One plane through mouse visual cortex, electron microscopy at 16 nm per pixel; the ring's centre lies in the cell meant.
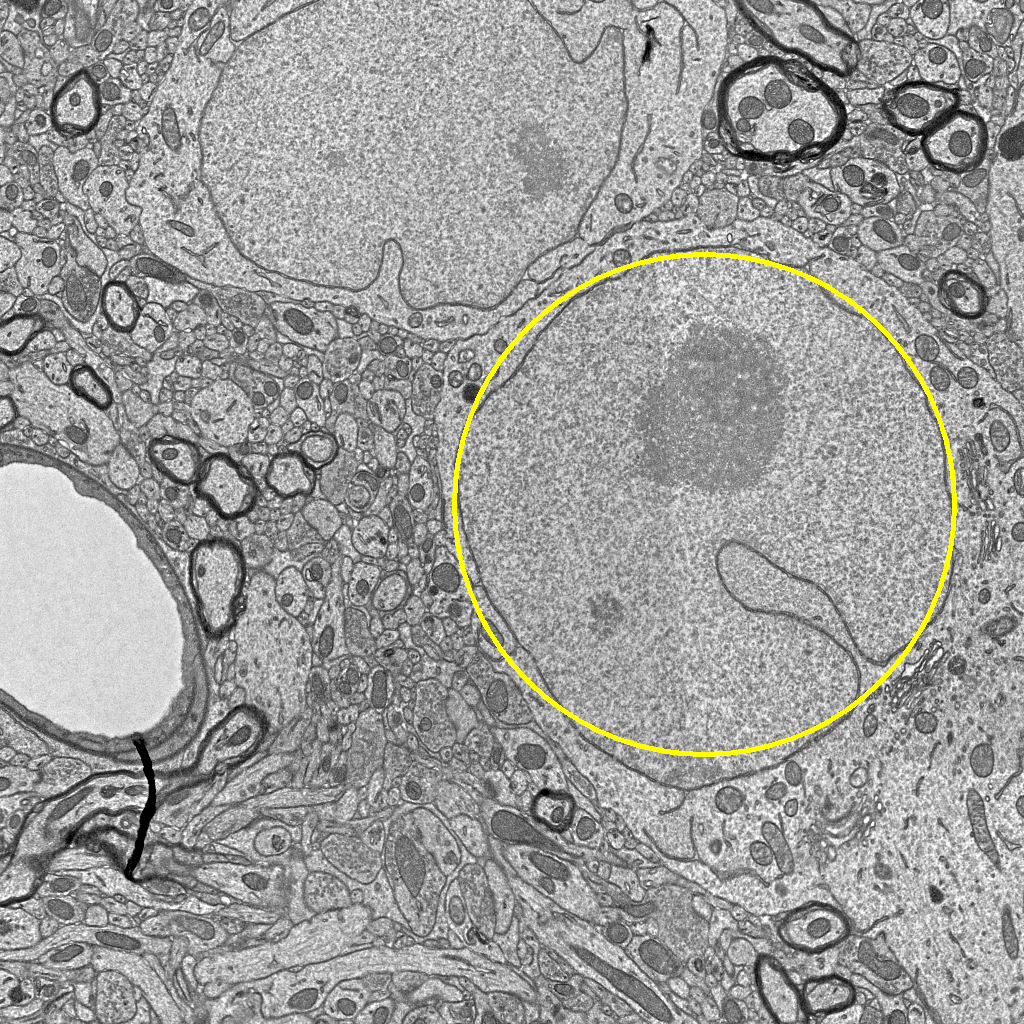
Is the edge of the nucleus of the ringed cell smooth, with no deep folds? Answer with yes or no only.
No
